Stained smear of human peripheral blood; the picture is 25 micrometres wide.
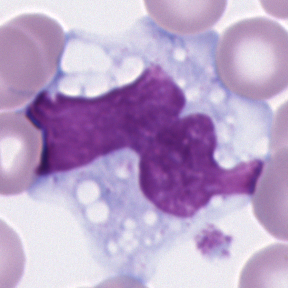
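Monocyte in a stained smear of human peripheral blood. Nucleus a long, twisted band running from the left side of the cell to the right. Cytoplasm with many clear, round vacuoles, ranging from tiny dots to large holes. Faint, fine purplish granules scattered throughout.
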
